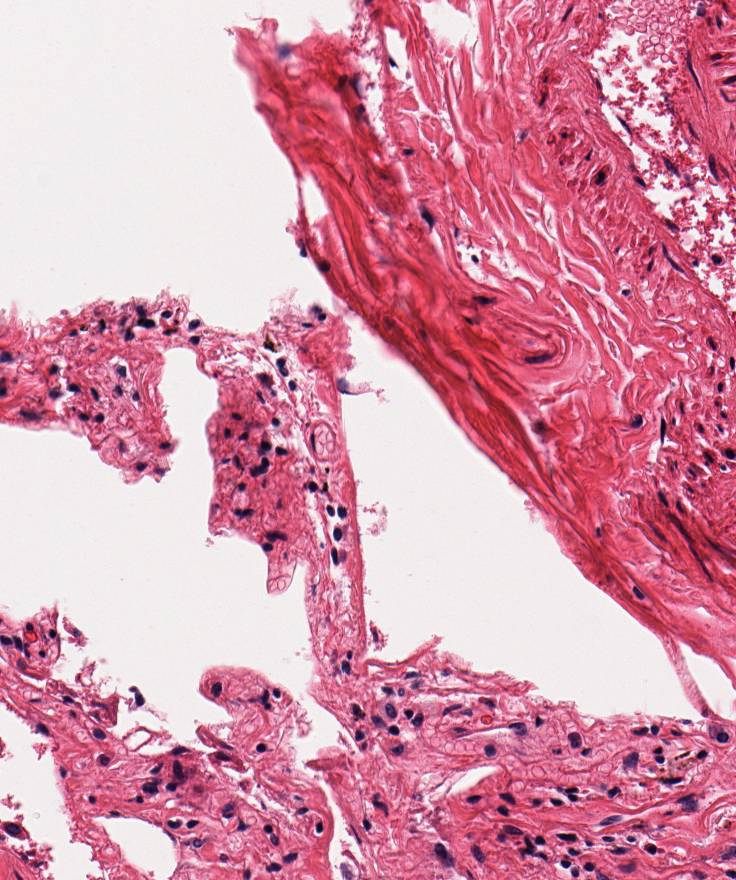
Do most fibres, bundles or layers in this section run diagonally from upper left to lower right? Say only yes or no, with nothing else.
Yes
